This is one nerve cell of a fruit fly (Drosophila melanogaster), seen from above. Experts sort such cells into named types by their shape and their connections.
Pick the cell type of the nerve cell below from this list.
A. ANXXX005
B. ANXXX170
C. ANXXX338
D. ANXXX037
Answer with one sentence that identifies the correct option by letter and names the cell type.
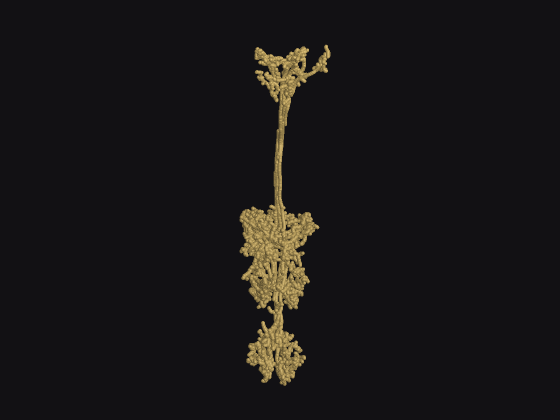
For the nerve cell, the cell type is ANXXX005, which is option A.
